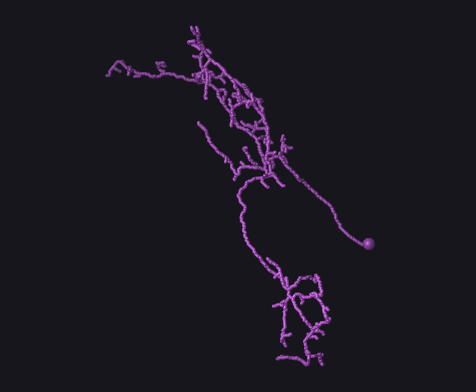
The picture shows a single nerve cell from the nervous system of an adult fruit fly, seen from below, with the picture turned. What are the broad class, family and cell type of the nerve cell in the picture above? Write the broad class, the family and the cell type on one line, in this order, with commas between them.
central-brain intrinsic neuron, hemilineage CLp1, SLP402_a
